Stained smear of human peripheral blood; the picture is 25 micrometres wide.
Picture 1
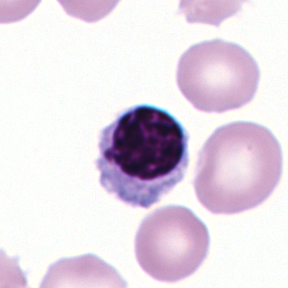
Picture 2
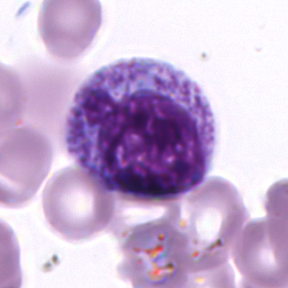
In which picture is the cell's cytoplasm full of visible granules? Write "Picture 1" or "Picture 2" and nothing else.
Picture 2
